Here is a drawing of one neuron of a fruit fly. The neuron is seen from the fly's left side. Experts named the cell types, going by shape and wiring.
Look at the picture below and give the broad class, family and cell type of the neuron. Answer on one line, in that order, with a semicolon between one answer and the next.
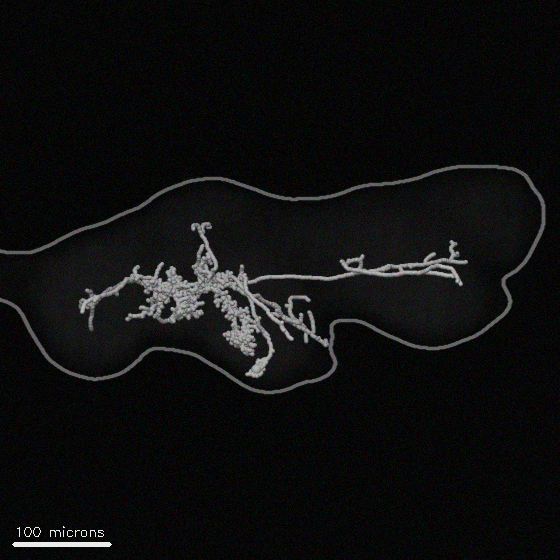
nerve-cord intrinsic neuron; hemilineage 06B; IN06B028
